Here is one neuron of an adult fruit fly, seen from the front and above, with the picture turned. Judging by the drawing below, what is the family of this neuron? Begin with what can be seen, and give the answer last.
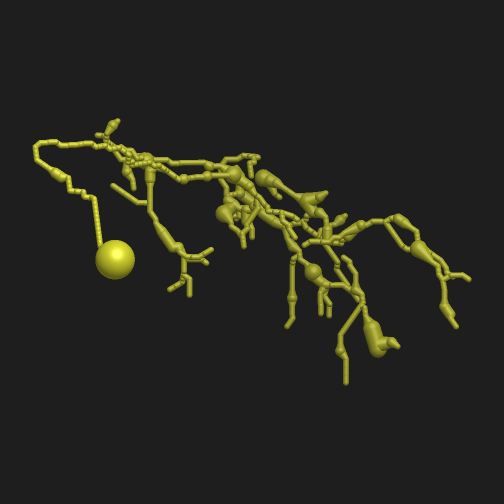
The cell body can be seen on the left of the picture. As drawn here it is wider than it is tall. It is an optic-lobe intrinsic neuron. Its family is Mi.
